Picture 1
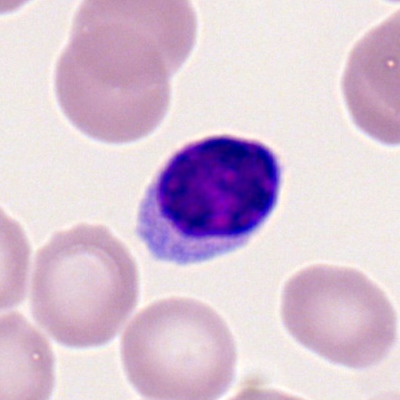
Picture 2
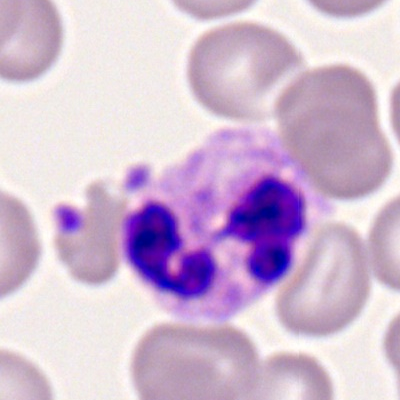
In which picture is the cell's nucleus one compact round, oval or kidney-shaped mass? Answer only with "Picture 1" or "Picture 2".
Picture 1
